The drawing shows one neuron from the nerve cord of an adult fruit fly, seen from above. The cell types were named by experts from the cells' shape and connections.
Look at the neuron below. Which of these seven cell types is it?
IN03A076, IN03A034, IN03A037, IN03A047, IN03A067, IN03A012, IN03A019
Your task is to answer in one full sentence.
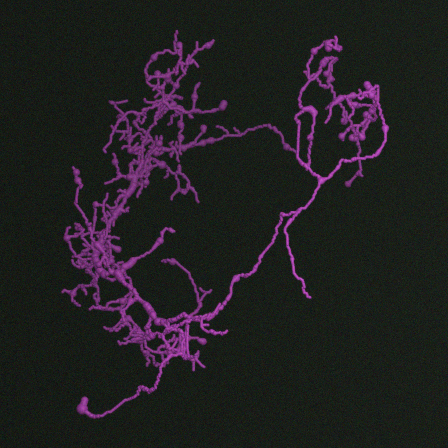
This neuron belongs to the cell type IN03A076.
